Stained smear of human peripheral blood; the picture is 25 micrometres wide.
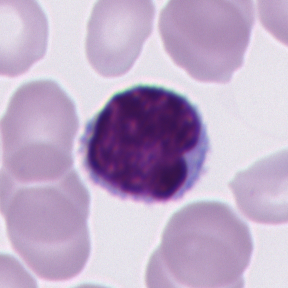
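Typical lymphocyte, the central cell in a stained smear of human peripheral blood. The cell measures about 11 micrometres across. Its nucleus, about 10 micrometres across, fills about 80% of the cell's area, stains a deep purple and has a small notch in its outline at the lower right. The chromatin is dense and coarsely clumped. The cytoplasm is pale blue.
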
